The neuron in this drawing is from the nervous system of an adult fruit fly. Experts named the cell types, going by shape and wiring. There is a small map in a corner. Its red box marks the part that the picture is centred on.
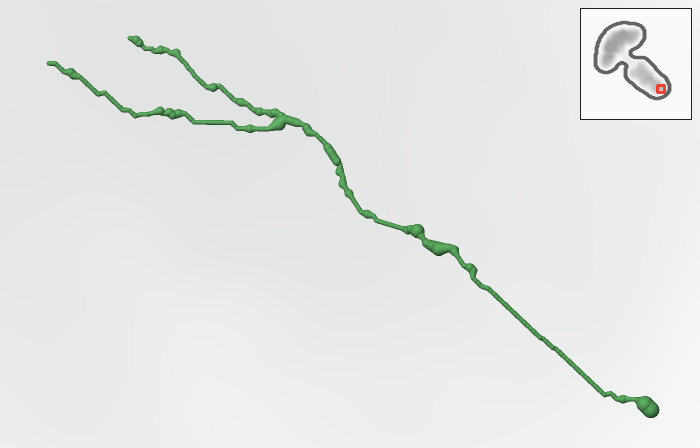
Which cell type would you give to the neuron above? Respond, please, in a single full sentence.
In terms of cell type, the neuron is SNta39.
